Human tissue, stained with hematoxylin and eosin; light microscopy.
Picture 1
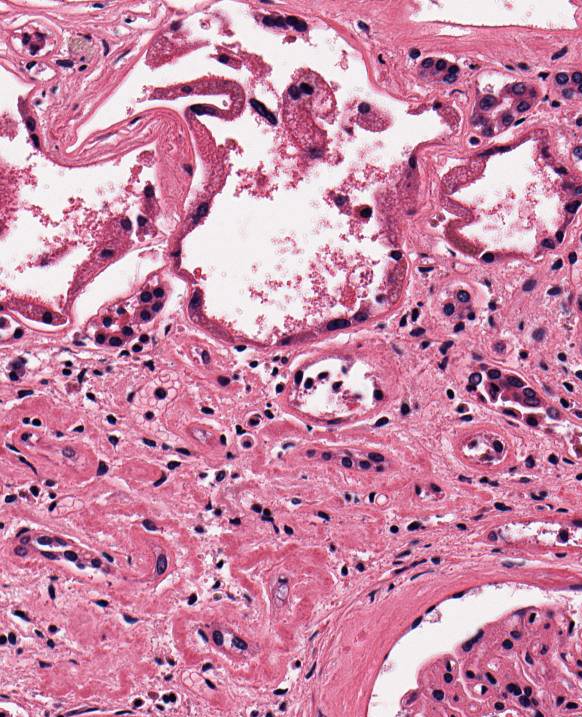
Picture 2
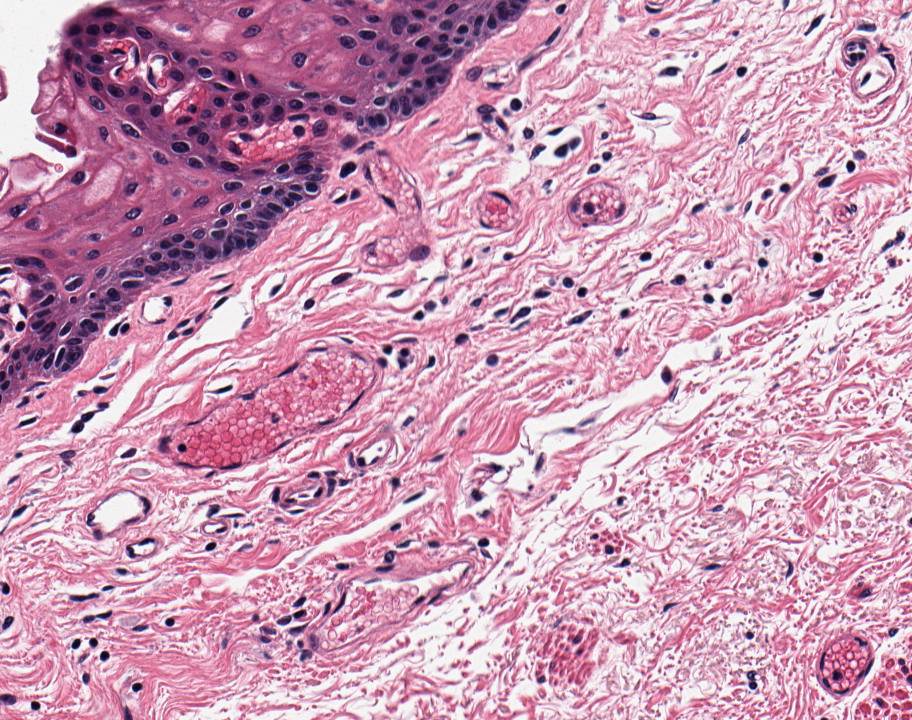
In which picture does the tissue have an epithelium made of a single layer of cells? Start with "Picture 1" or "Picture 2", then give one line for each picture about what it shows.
Picture 1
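What picture 1 shows: The open spaces in the upper half are lined by a single layer of flattened to low cuboidal cells with pink cytoplasm.
What picture 2 shows: The epithelium is stratified squamous, with its cells becoming flatter toward the free surface.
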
